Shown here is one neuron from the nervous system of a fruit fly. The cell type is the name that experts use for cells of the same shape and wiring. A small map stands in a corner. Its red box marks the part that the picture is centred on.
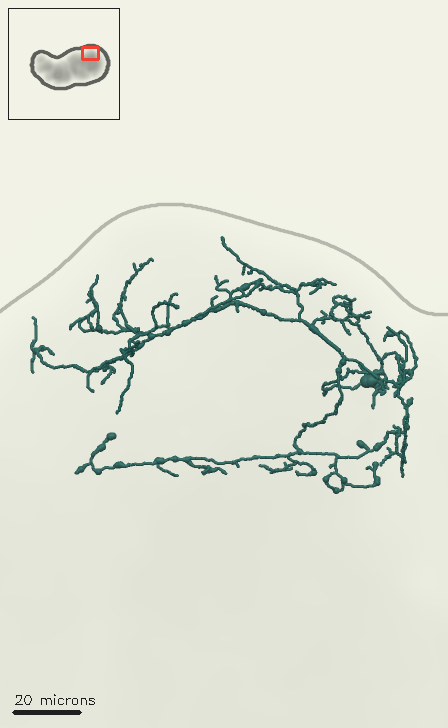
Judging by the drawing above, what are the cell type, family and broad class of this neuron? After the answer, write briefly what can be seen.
The cell type is CB4158. Its family is hemilineage SLPad1_anterior. This is a central-brain intrinsic neuron. From left to right in the picture it spans about 120 microns. The picture shows dozens of branch ends.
